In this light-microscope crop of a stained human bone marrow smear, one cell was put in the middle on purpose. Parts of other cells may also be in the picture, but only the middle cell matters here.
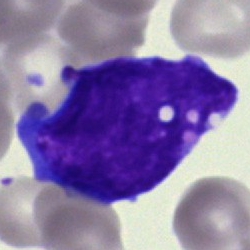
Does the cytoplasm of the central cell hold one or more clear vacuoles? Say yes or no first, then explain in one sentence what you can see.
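Yes. A small round clear vacuole lies in the right part of the cell.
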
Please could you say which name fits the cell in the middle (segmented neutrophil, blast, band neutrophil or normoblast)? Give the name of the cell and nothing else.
blast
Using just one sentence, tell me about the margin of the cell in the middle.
The margin of this cell is irregular, showing raggedness or projections instead of smoothness.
